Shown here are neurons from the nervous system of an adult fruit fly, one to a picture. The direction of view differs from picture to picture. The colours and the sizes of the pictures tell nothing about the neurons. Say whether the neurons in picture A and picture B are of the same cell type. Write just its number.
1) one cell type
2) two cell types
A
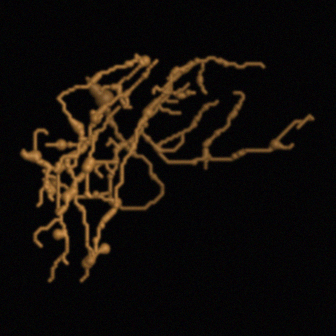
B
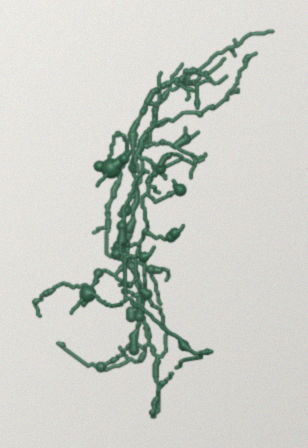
2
